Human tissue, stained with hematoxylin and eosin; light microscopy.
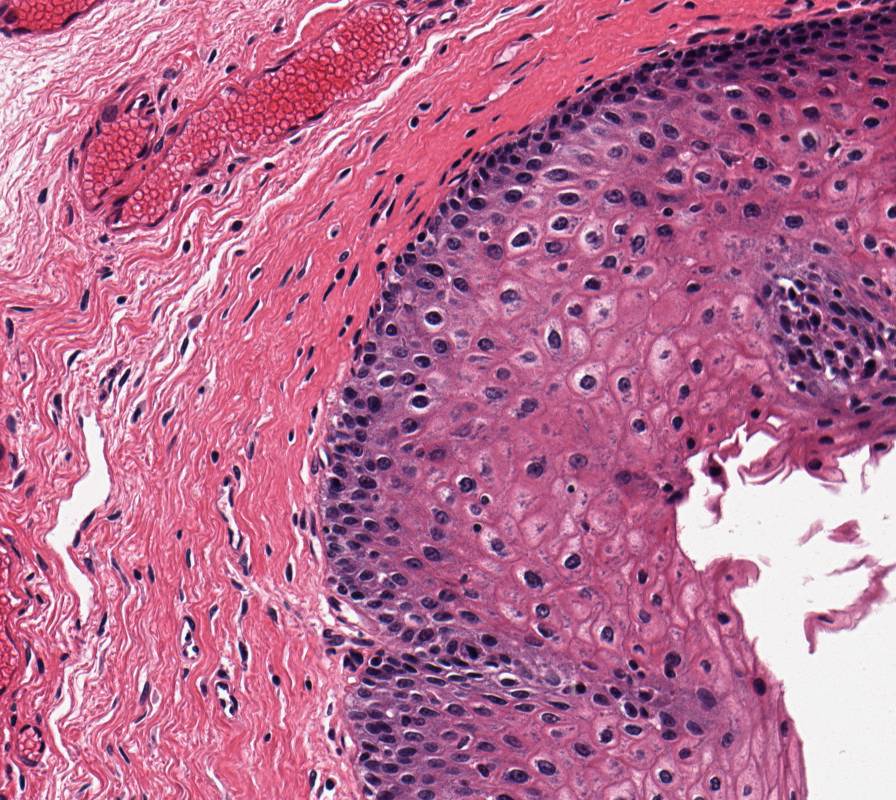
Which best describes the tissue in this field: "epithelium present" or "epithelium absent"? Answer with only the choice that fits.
Epithelium present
